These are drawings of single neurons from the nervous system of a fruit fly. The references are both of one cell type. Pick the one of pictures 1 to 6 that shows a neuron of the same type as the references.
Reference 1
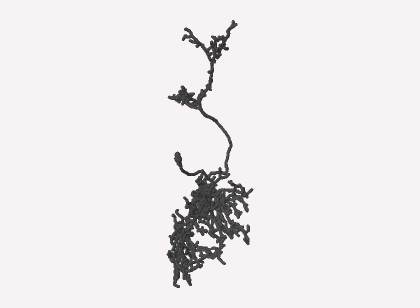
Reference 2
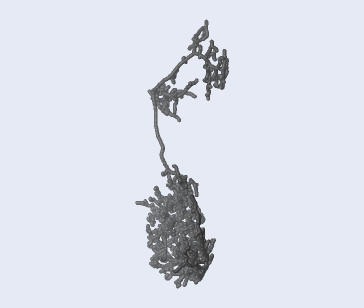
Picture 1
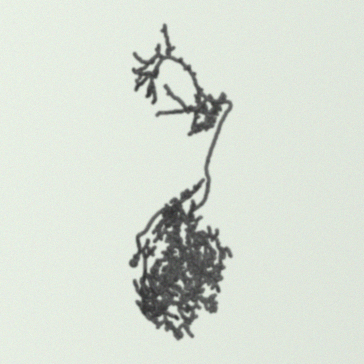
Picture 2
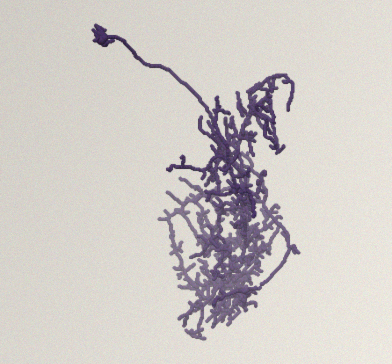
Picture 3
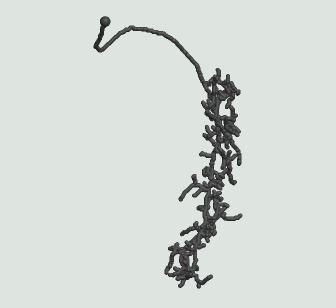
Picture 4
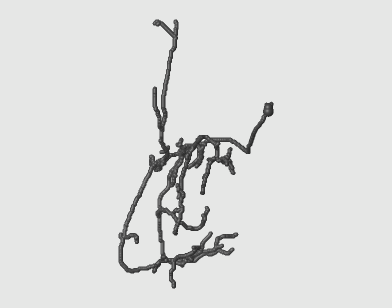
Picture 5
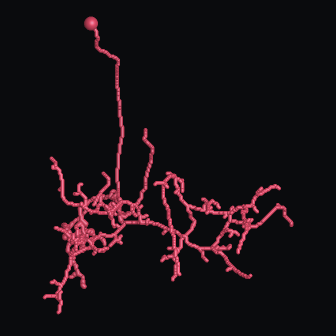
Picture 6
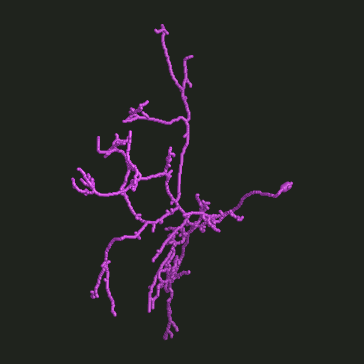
Picture 1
